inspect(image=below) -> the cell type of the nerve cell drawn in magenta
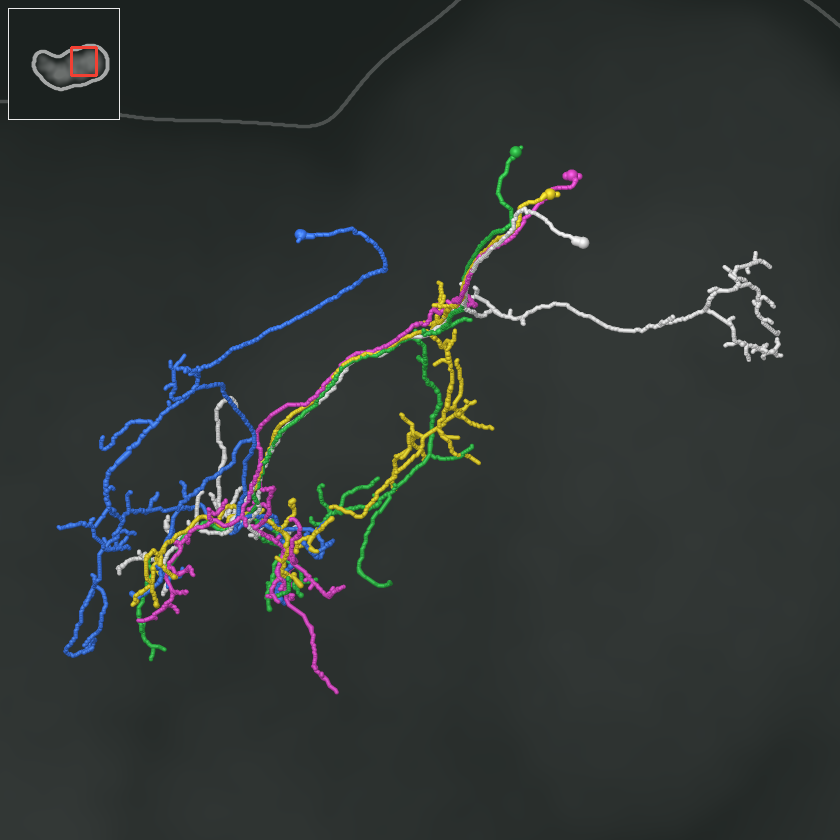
PS008_a4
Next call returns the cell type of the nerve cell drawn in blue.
PS005_a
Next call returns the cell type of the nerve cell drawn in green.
PS005_b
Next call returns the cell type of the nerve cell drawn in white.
PS008_b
